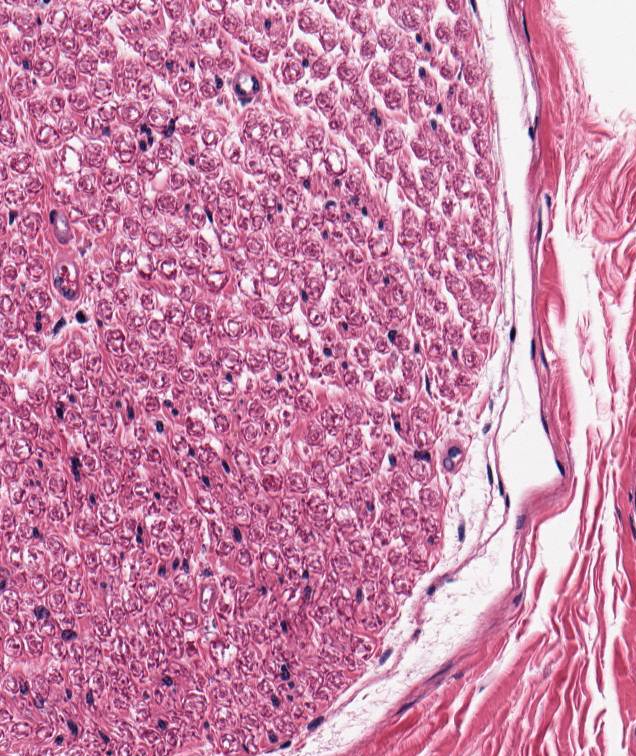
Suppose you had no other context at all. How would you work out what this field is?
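You're looking at a nerve fascicle, the big rounded bundle over the left two-thirds, its curved border down the right side. It's packed with small round ring-like profiles, apparently fibres cut across, with small dark blue oval to elongated nuclei scattered singly between them.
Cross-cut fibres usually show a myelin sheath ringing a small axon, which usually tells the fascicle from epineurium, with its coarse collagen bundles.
A thin layer of flattened cells with slender dark nuclei bounds its right side.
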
